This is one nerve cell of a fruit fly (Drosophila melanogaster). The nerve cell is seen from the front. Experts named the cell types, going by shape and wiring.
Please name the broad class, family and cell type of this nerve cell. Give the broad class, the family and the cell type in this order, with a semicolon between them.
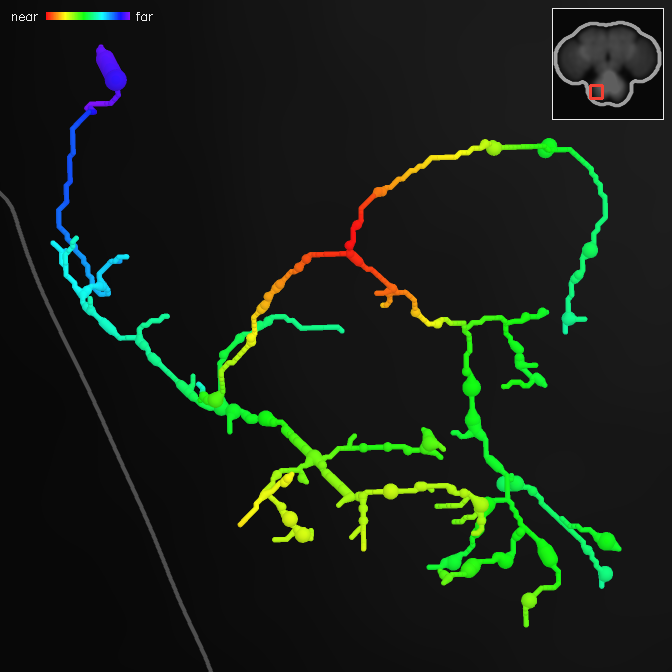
nerve-cord intrinsic neuron; hemilineage 20A.22A; IN20A.22A077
